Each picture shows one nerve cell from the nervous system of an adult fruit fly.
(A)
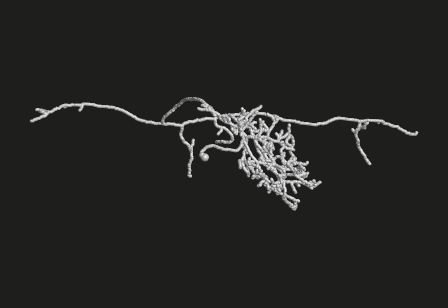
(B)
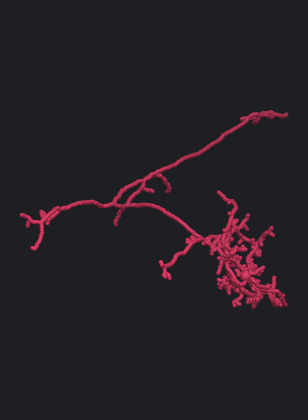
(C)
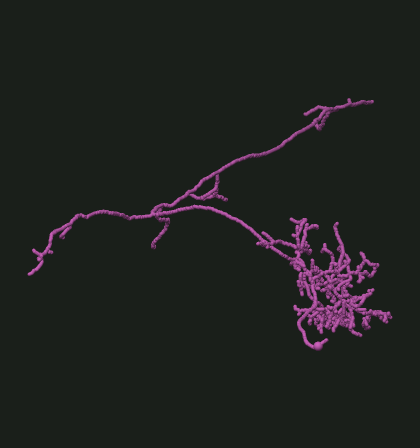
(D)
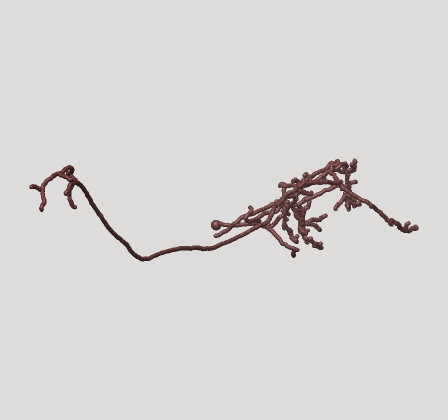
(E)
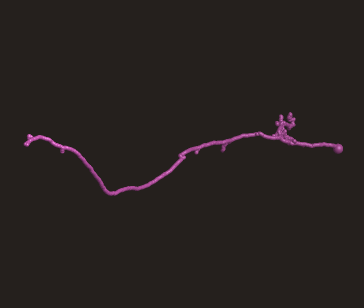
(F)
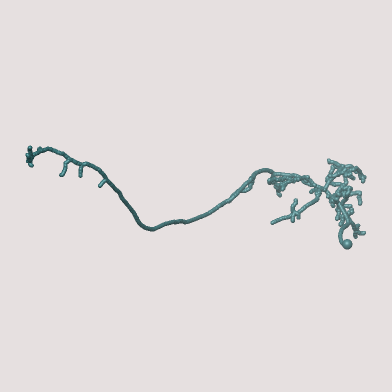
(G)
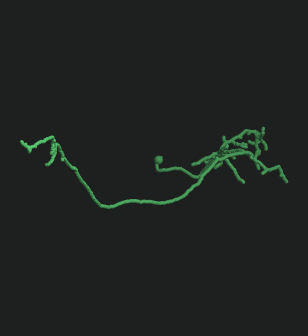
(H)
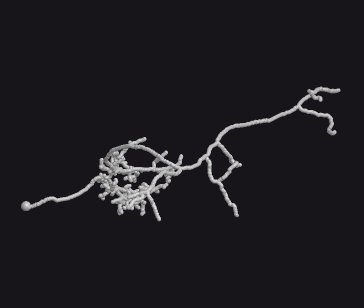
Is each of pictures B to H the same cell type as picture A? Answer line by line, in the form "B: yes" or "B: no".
B: yes
C: yes
D: no
E: no
F: no
G: no
H: yes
